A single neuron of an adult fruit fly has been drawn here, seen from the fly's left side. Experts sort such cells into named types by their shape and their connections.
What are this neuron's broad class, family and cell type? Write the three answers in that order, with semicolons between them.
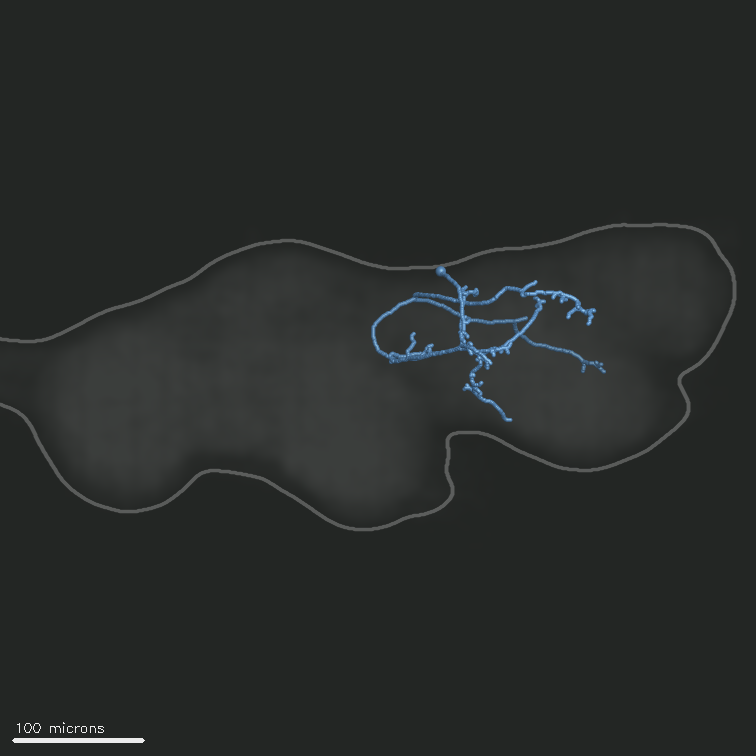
nerve-cord intrinsic neuron; hemilineage 18B; IN18B048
